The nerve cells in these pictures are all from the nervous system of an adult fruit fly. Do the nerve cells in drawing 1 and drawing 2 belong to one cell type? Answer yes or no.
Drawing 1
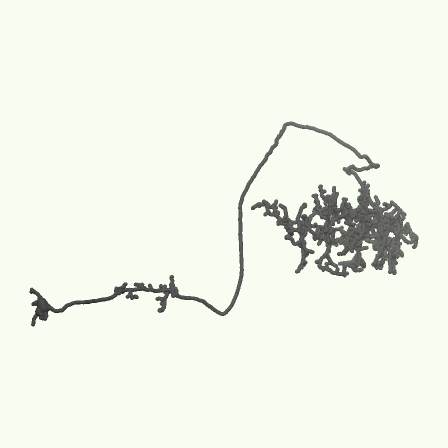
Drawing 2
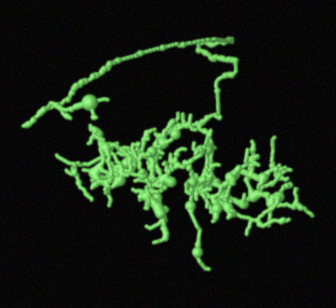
yes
